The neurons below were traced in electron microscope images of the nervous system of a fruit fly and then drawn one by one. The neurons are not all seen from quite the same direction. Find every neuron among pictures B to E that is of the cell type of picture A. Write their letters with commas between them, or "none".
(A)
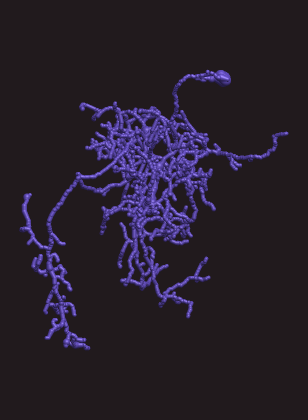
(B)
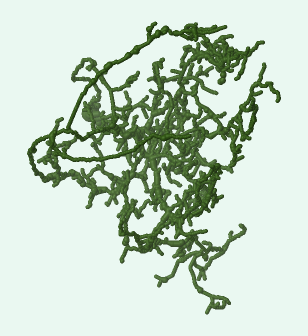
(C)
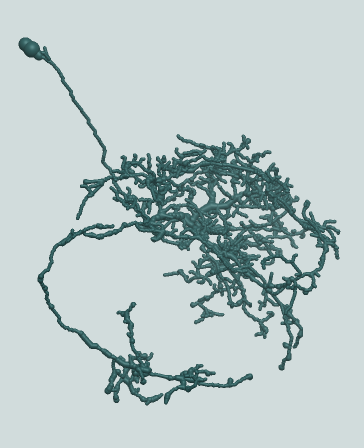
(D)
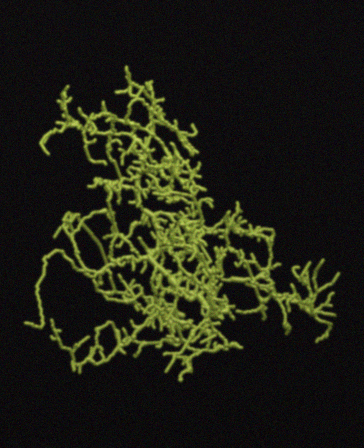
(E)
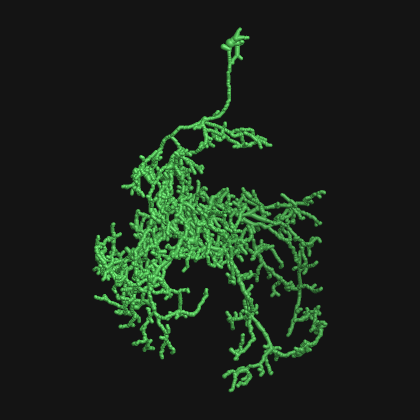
C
